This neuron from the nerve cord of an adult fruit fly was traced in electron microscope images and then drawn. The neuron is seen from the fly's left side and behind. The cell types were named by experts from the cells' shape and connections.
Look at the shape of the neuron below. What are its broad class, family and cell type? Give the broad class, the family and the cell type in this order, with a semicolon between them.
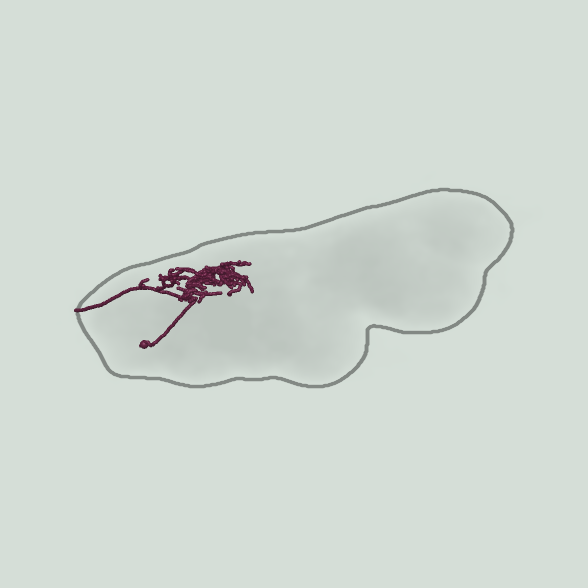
ascending neuron; hemilineage 07B; AN07B049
